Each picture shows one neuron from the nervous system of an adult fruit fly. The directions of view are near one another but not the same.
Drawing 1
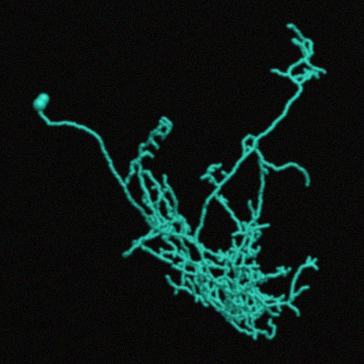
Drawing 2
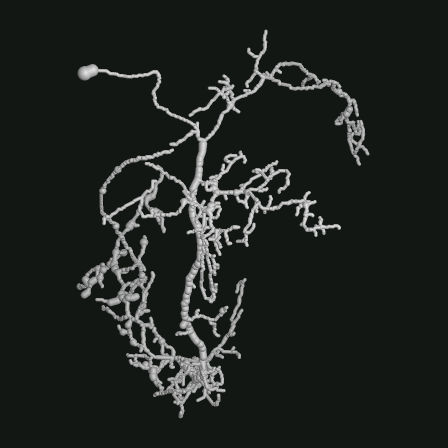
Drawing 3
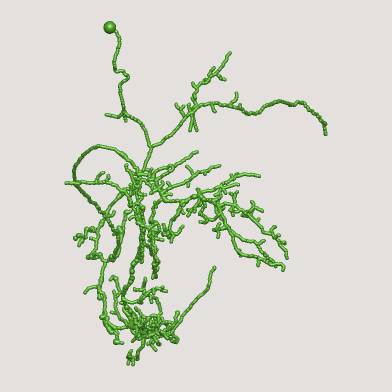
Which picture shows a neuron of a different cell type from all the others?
Drawing 3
